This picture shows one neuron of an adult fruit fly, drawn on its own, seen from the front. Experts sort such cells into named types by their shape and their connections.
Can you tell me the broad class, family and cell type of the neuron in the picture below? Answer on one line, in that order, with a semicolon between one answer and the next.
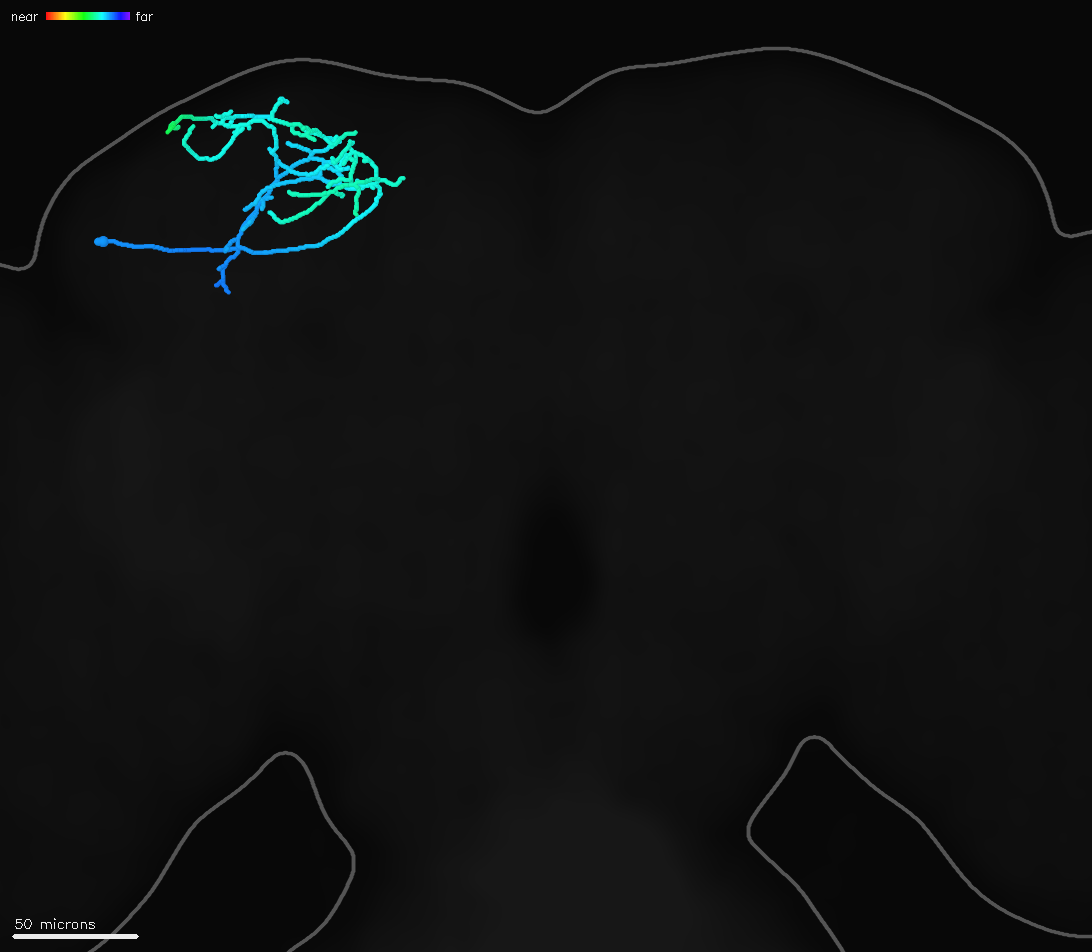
central-brain intrinsic neuron; hemilineage LHp2; CB3308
